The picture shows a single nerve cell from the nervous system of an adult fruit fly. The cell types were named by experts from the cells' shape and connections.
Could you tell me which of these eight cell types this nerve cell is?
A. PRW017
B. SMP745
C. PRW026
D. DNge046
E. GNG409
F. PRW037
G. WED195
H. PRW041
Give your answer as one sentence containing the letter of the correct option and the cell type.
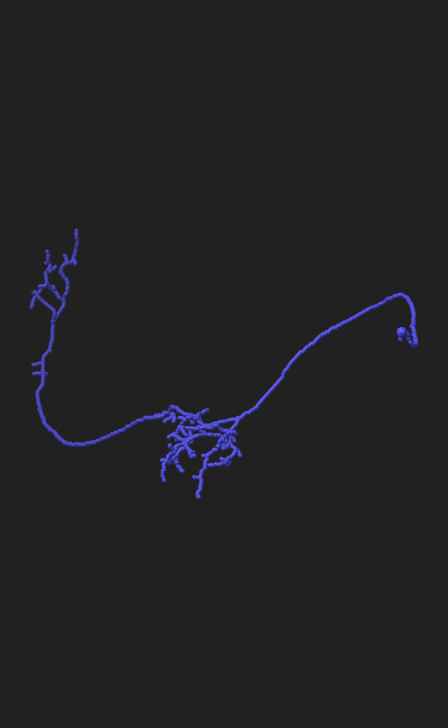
It is PRW037, option F, that is the cell type of the nerve cell.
